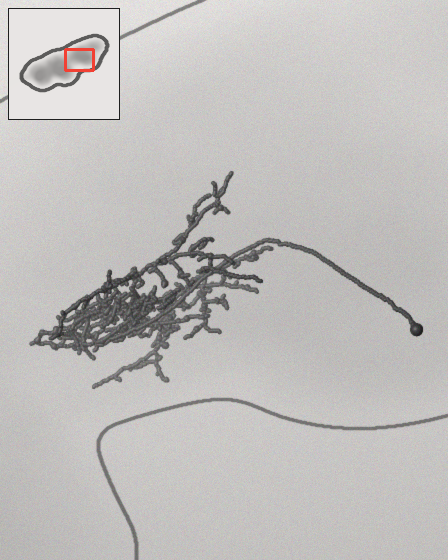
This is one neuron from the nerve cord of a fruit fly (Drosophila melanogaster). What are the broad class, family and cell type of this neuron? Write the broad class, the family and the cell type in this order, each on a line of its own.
nerve-cord intrinsic neuron
hemilineage 00A
IN00A066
